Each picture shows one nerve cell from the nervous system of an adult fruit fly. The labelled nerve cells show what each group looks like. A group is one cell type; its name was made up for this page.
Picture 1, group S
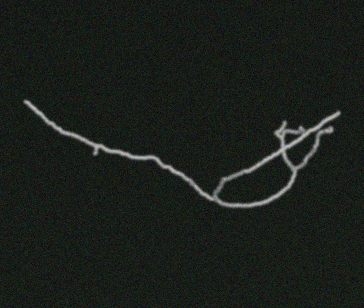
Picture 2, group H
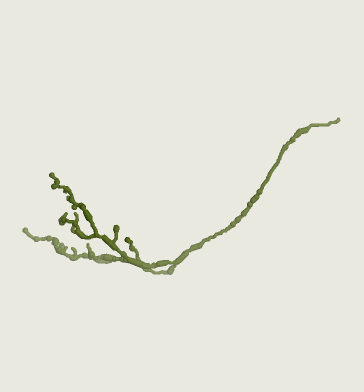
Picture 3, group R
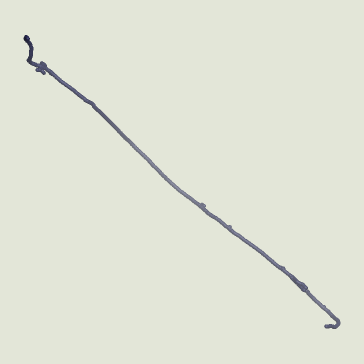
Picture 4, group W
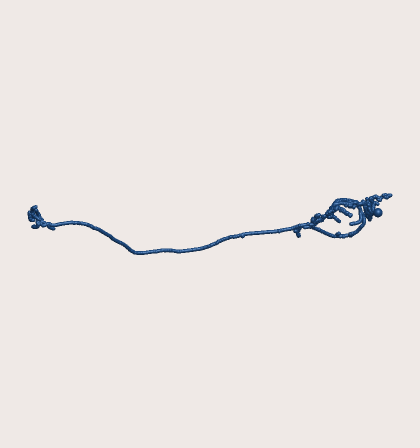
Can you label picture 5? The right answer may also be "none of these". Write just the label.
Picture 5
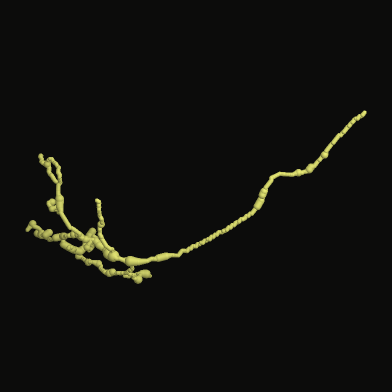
group H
